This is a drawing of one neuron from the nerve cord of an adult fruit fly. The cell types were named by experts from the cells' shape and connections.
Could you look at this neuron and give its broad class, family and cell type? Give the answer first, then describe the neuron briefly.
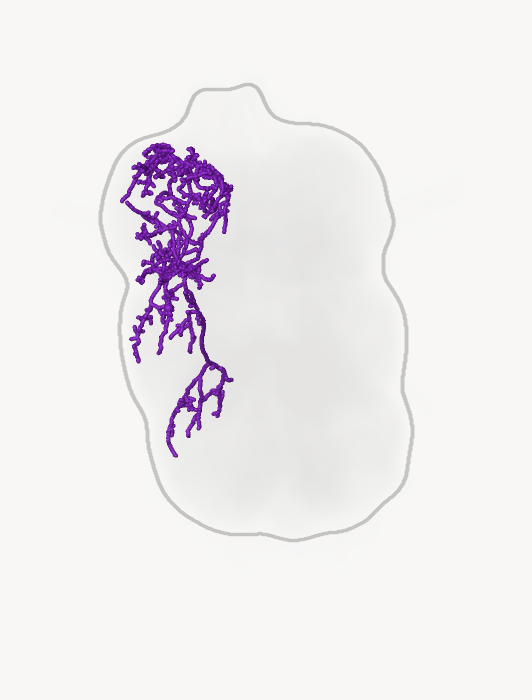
It is a nerve-cord intrinsic neuron. Its family is hemilineage 12A. Its cell type is IN12A011. As drawn here it is more than twice as tall as it is wide.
